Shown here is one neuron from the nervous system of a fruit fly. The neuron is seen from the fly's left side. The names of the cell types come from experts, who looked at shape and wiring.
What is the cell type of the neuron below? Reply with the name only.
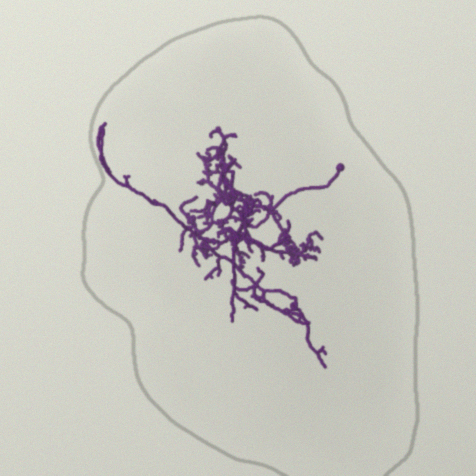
PVLP201m_d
